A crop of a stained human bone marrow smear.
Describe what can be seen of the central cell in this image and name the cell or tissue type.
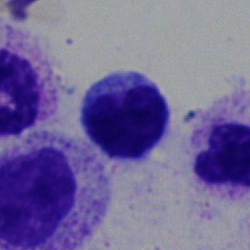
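A shallow notch marks the top edge of the nucleus. Dense chromatin stains dark purple, and no nucleoli are visible. The cytoplasm is free of granules. The cell is a lymphocyte.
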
